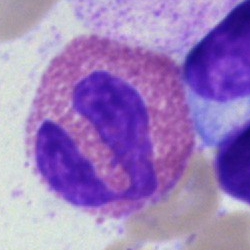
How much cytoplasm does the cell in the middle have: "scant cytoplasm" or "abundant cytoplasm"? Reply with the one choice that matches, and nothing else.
Abundant cytoplasm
